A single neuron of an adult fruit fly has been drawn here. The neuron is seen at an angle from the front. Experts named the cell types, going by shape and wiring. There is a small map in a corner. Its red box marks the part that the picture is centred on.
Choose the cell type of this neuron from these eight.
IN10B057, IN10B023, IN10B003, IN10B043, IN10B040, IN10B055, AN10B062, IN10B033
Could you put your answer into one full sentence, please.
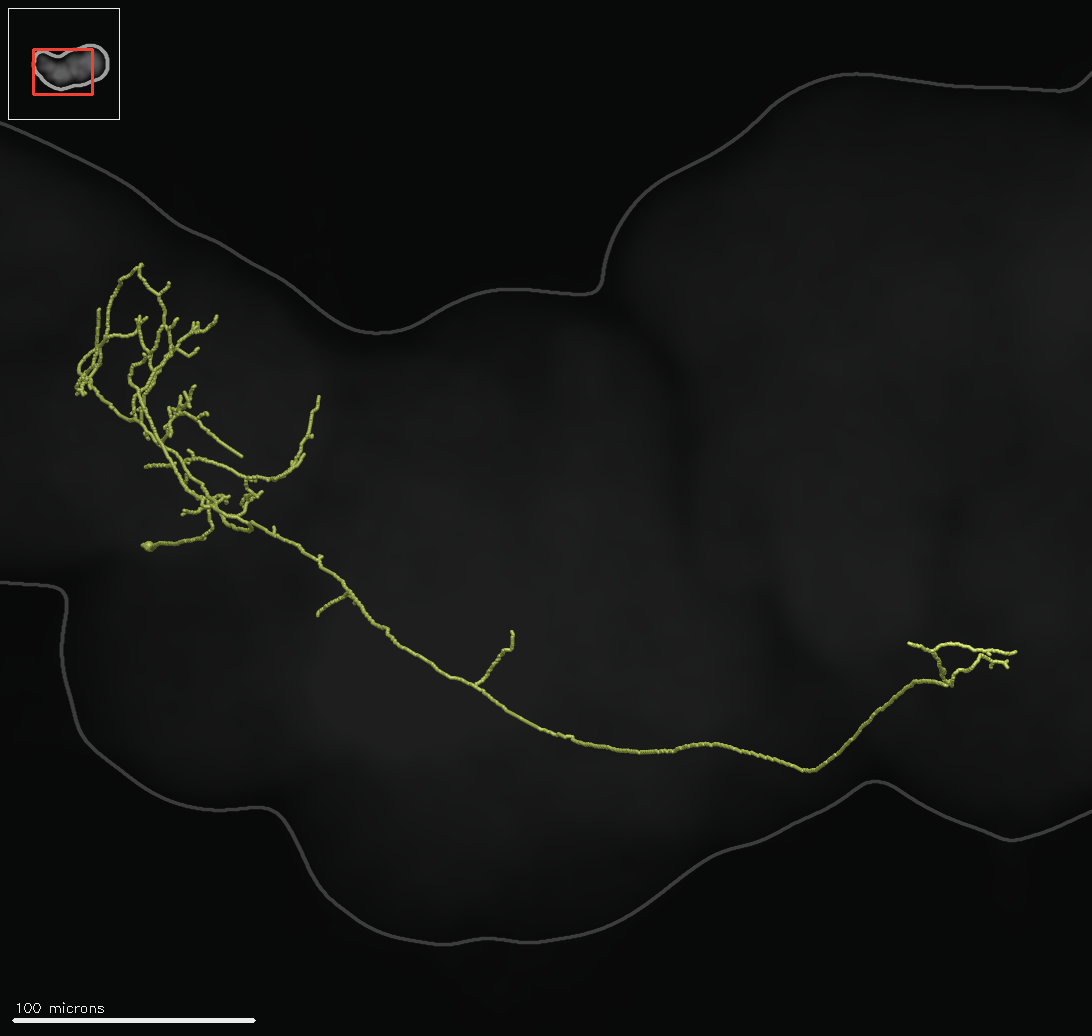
This neuron has been assigned cell type AN10B062.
